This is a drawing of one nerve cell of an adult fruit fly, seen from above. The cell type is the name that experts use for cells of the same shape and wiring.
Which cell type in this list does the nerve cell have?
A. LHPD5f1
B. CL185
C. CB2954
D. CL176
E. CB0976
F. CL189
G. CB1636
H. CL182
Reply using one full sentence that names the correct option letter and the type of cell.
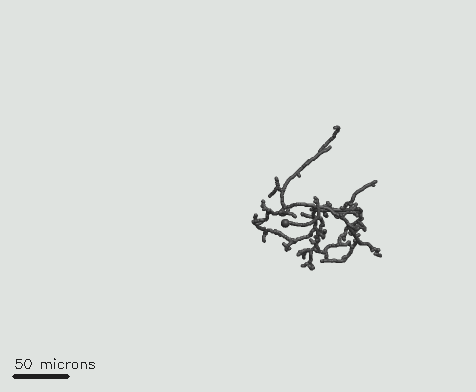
The nerve cell, by cell type, is CB0976, option E.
